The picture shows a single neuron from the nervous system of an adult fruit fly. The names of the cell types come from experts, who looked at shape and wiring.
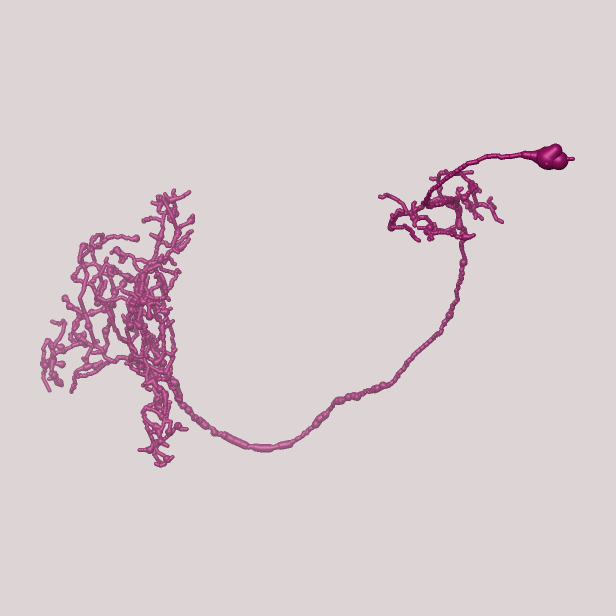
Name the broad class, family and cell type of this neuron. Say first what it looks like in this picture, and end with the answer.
Its cell body lies at the upper right of the picture. Dozens of branch ends can be seen. This is a central-brain intrinsic neuron. The family is hemilineage DL1_dorsal. It is of cell type FB2E.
